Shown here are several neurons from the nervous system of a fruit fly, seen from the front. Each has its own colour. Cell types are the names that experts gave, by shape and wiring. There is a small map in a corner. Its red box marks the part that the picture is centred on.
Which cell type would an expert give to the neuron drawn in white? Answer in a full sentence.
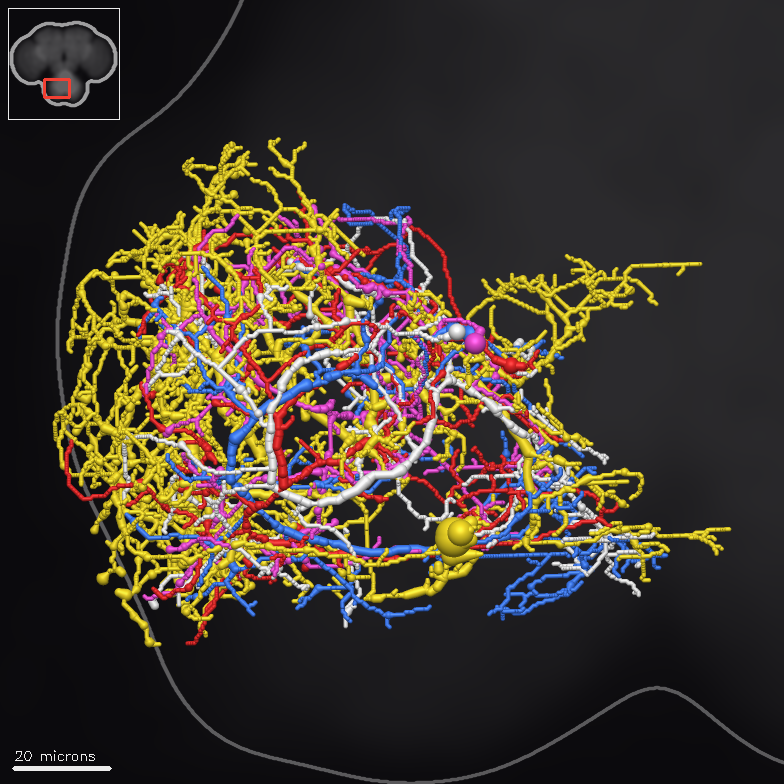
The cell type is IN16B075.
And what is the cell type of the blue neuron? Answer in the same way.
The cell type is IN16B064.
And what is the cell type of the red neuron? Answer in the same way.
The cell type is IN16B075_h.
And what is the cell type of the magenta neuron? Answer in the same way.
The cell type is IN16B075_i.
